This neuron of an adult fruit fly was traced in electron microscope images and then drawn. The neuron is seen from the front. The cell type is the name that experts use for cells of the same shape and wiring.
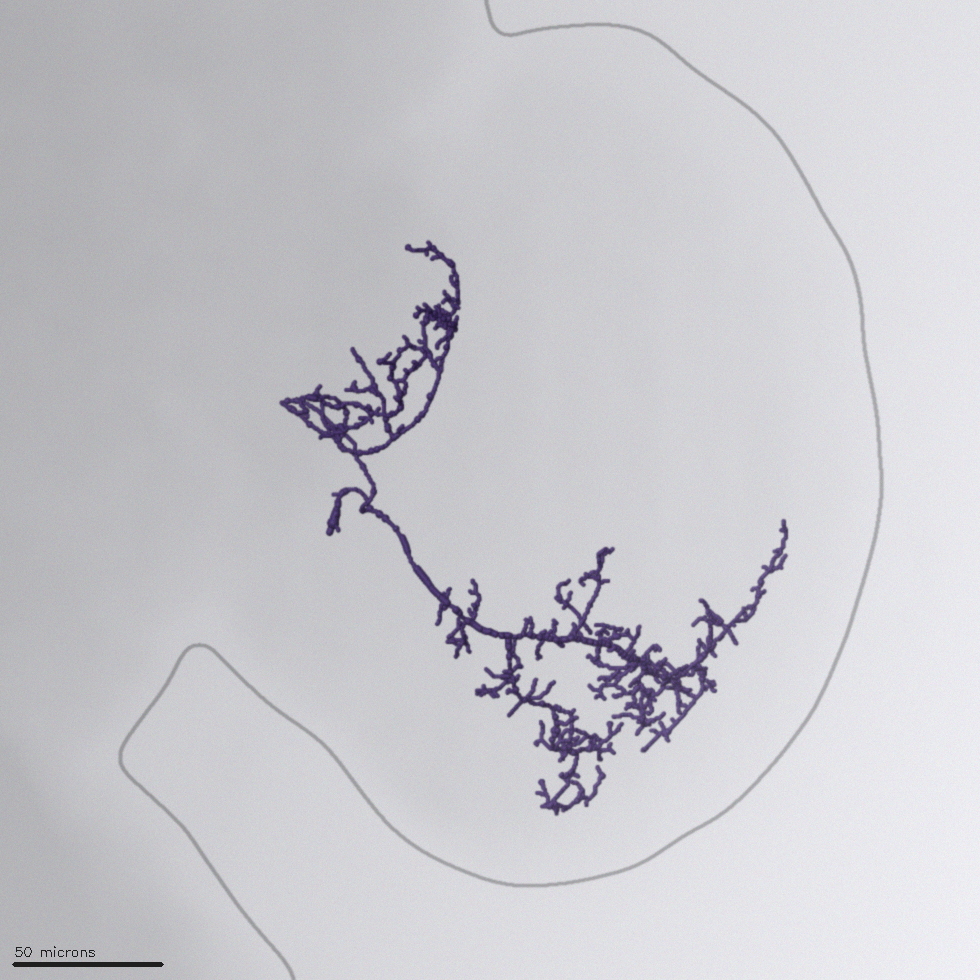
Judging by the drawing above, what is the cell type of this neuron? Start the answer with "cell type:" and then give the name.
cell type: MeVP17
